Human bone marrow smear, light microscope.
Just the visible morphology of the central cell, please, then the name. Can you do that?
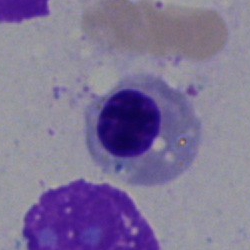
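Off-centre, toward the left side of the cell, sits the nucleus. The outline as a whole is roughly round. To the lower right of the nucleus, a few small clear vacuoles lie in the cytoplasm, which shows no coarse granules. The cell is an erythroblast.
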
